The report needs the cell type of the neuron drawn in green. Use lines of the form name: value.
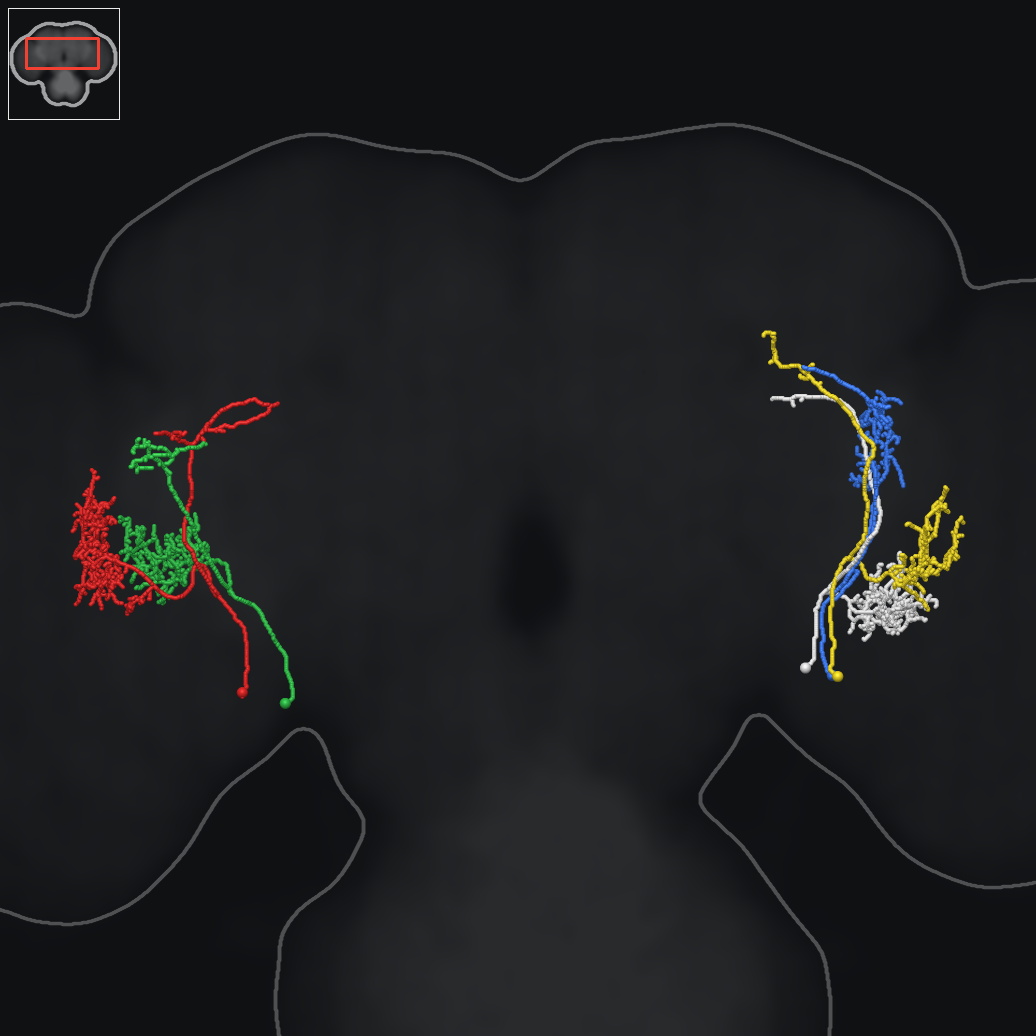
cell type: LC15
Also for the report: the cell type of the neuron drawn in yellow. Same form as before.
cell type: LC24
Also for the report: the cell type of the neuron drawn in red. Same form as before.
cell type: LC26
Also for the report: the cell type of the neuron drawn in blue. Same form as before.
cell type: LoVP2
